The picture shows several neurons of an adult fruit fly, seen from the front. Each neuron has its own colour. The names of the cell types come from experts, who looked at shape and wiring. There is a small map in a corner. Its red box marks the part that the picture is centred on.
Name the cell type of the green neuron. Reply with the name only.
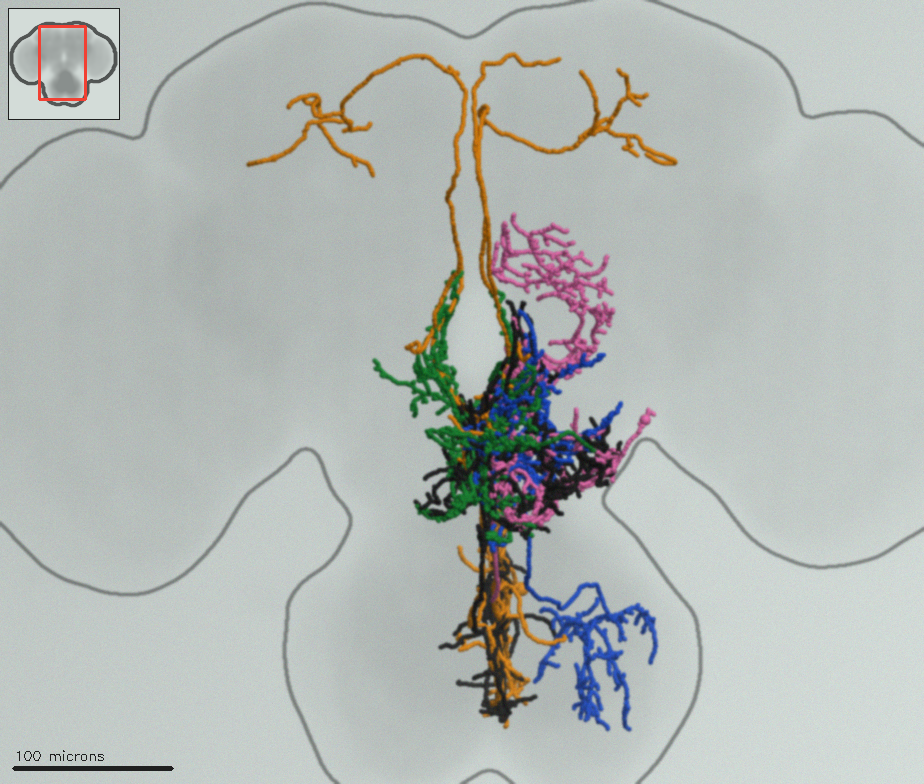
GNG495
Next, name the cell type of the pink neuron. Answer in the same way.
GNG316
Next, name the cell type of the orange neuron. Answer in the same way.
AN00A006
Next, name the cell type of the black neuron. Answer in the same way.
DNg22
